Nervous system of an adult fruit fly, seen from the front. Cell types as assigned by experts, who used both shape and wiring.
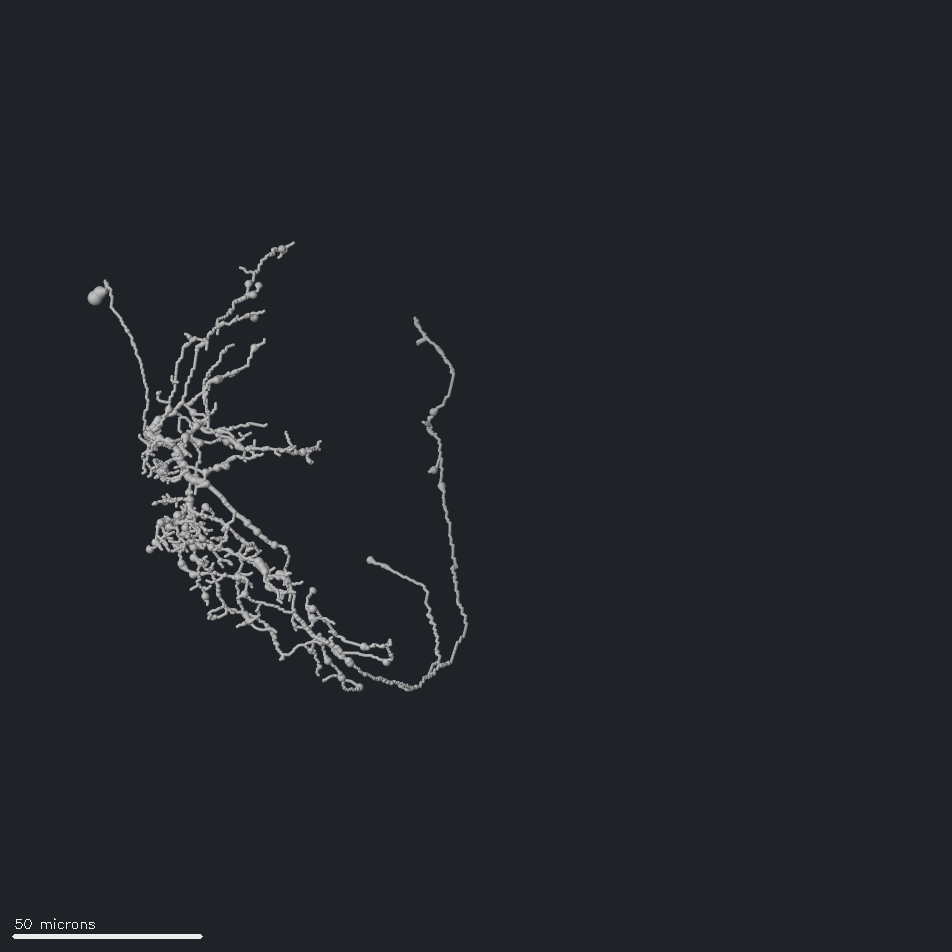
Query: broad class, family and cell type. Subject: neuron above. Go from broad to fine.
nerve-cord intrinsic neuron; hemilineage 17A; IN17A093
